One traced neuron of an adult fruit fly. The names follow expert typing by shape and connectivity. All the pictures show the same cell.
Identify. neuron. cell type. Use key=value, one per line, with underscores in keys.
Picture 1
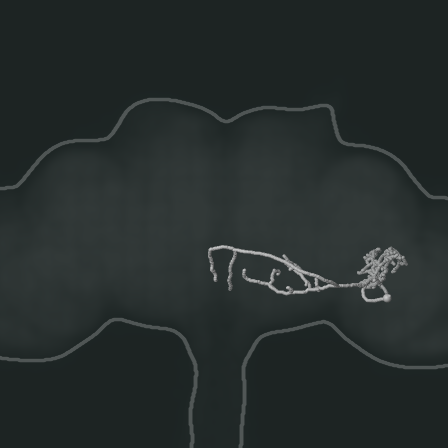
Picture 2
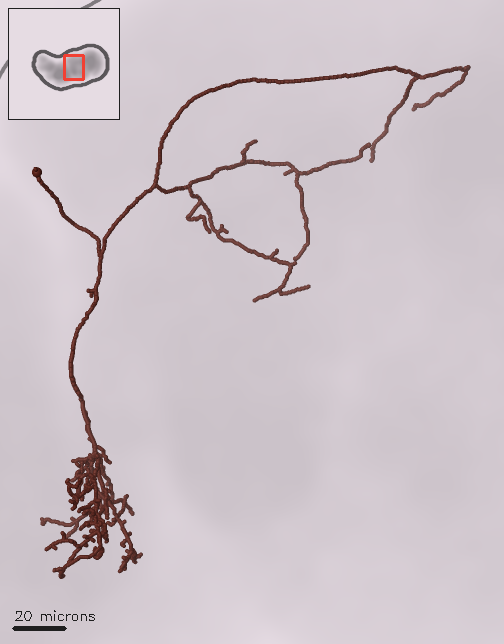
cell_type=LC36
